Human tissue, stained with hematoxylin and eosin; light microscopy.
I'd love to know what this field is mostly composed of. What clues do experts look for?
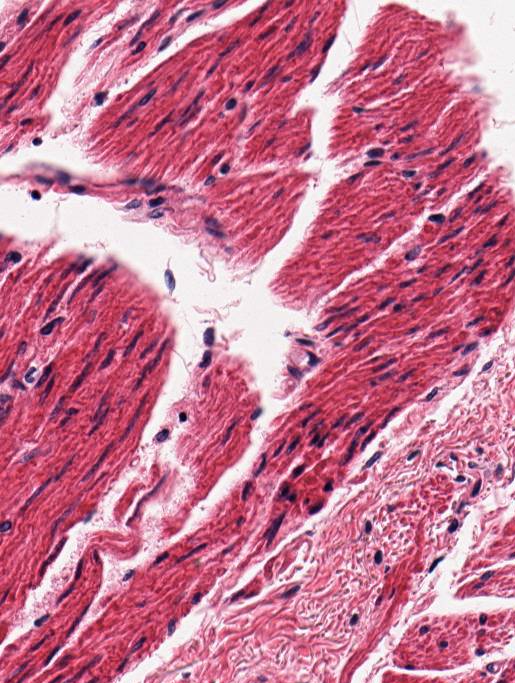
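Smooth muscle is the main tissue in this field. Its fibres have deeply eosinophilic, pink-red cytoplasm, and their nuclei are elongated ovals lying centrally and aligned with the long axis of each fibre.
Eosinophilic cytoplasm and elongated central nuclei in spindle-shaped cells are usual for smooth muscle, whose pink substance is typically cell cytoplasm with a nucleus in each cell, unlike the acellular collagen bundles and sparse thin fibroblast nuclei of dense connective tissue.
In the lower right lies paler pink loose connective tissue with wavy fibres and scattered small nuclei.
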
